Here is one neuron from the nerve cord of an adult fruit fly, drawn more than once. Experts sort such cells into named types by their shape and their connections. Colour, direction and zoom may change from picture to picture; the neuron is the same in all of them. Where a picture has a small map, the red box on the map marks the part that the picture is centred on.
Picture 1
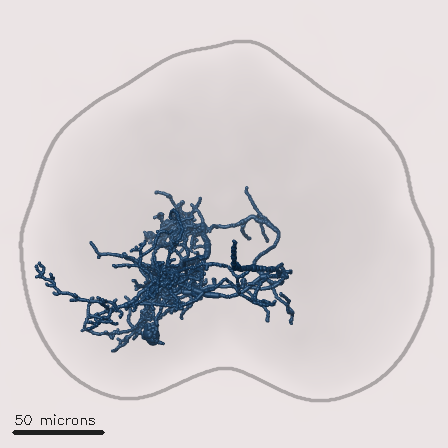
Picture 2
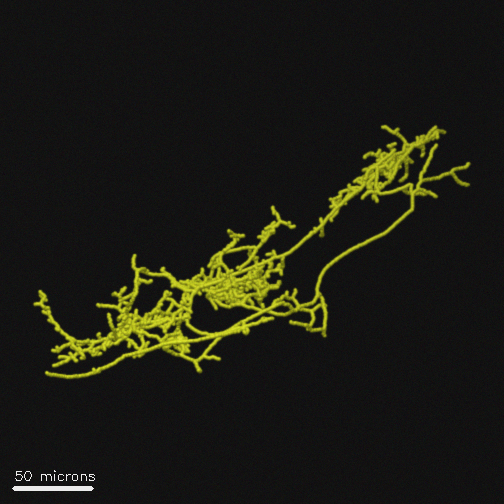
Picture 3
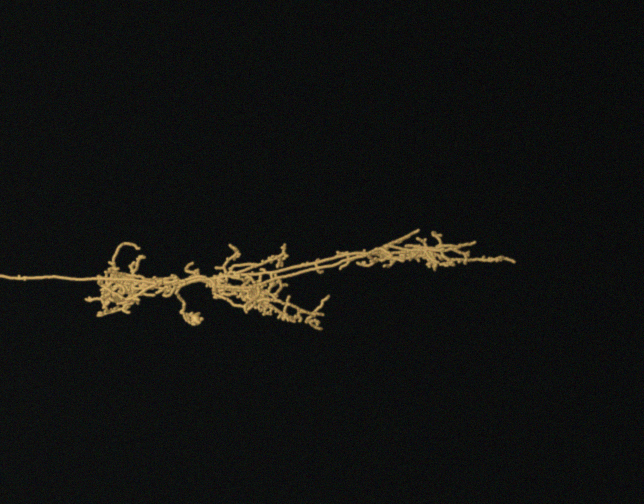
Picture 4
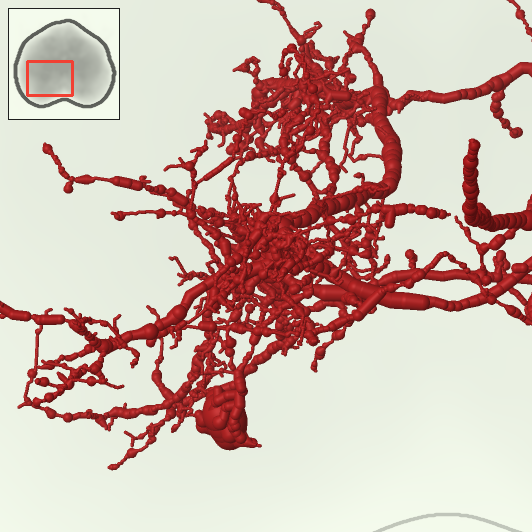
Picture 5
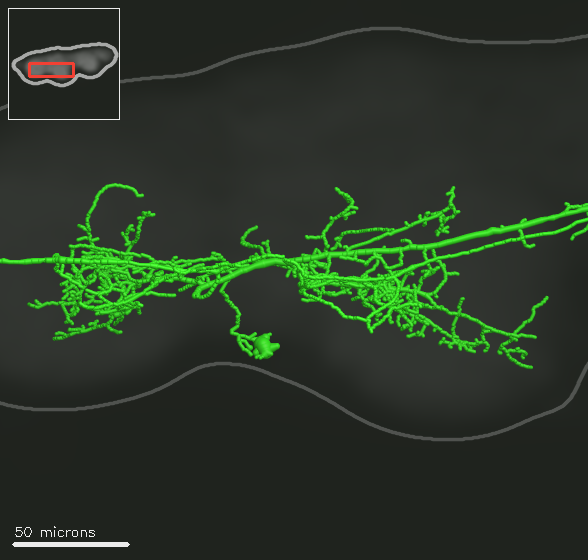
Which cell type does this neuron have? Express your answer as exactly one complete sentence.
This neuron is assigned to the cell type AN12B001.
